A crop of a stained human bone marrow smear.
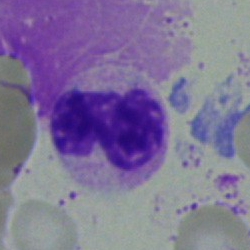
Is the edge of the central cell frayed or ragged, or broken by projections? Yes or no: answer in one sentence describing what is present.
No, no projections, blebs or ragged parts break the cell's outline.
